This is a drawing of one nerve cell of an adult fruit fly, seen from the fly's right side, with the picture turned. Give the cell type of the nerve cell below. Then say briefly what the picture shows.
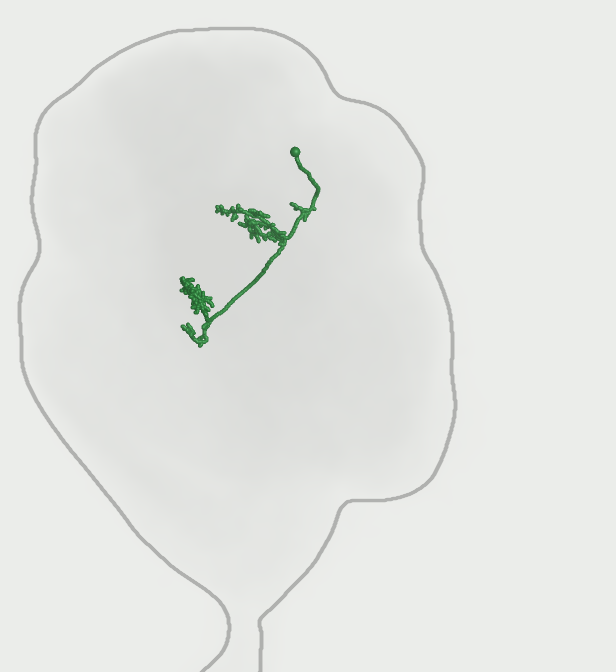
Its cell type is TmY21. Its broad class is optic-lobe intrinsic neuron. The cell body can be seen at the top of the picture. In this view it is taller than it is wide.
